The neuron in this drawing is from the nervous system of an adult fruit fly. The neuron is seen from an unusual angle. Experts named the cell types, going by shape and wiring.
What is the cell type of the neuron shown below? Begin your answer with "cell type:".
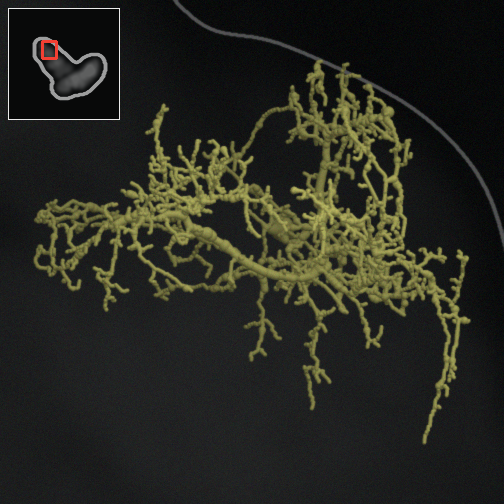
cell type: IN16B032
